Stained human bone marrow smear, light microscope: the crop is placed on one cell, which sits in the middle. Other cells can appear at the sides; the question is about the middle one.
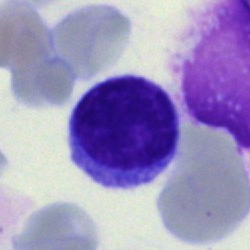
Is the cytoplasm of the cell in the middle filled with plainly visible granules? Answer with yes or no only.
No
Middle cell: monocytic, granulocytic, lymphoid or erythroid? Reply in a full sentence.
The central cell is grouped with the lymphoid lineage.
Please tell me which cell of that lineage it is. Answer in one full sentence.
This crop is built around a lymphocyte at its centre.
